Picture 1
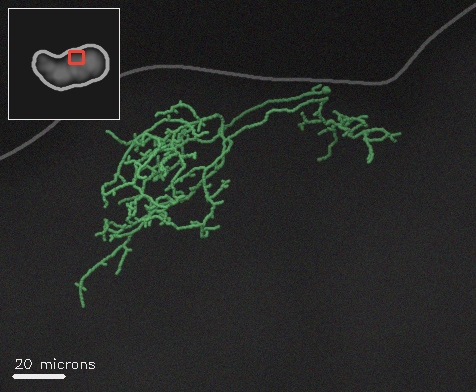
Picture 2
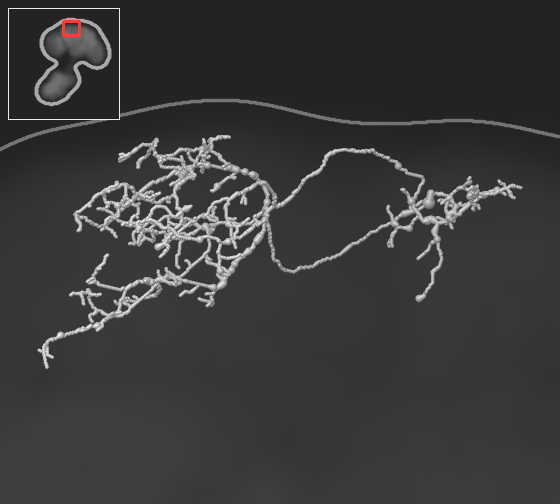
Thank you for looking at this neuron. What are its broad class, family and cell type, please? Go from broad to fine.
central-brain intrinsic neuron; hemilineage SLPpm3; CB1628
